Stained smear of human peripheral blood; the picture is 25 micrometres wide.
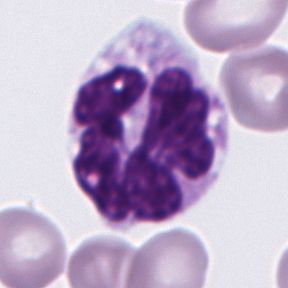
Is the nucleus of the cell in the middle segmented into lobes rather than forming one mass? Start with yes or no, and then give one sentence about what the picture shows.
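Yes. A small bright white spot lies on the upper-left lobe of the nucleus.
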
